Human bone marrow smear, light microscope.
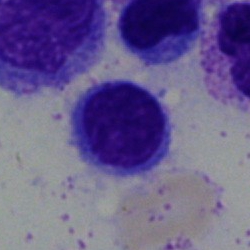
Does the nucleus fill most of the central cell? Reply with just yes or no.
Yes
